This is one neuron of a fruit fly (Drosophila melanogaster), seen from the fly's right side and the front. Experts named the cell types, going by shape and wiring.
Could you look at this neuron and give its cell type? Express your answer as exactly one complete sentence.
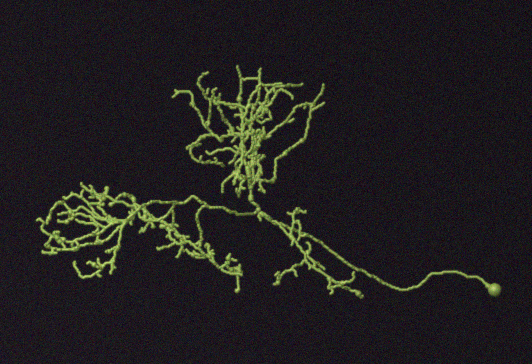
The cell type of this neuron is FB5Q.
